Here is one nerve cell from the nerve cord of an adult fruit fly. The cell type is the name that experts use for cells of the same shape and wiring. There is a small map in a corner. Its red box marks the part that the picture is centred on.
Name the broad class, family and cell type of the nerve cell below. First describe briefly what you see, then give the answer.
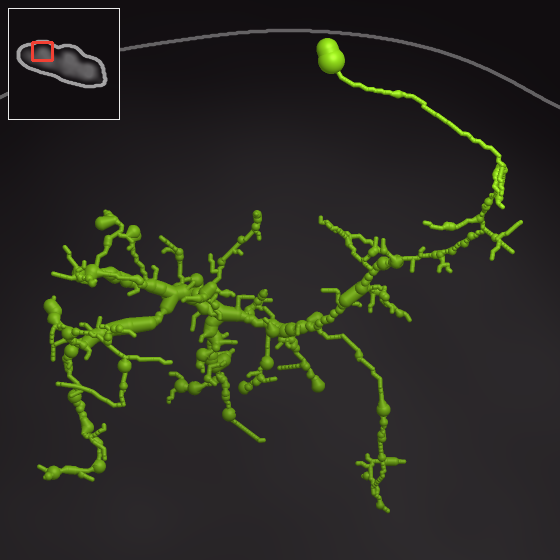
Dozens of branch ends can be seen. As drawn here it is about as wide as it is tall. Its broad class is nerve-cord intrinsic neuron. The family is hemilineage 13B. The cell type is IN13B089.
